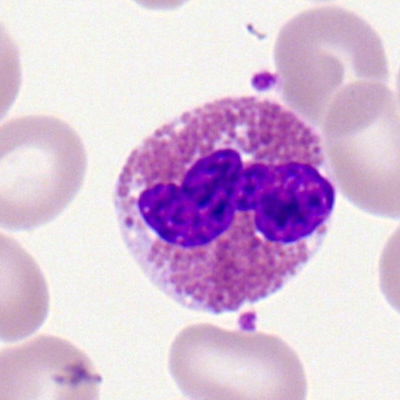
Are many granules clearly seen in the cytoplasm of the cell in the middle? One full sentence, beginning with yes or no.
Yes, there are many visible granules in its cytoplasm.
